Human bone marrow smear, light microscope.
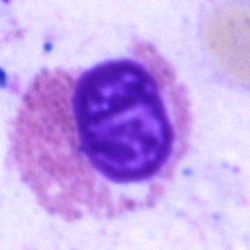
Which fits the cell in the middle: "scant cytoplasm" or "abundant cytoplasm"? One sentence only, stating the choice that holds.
Its nucleus is set within plentiful cytoplasm.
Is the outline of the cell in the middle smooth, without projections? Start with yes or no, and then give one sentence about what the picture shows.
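No. The cell outline is ragged, with granules scattered loosely at its edge.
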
